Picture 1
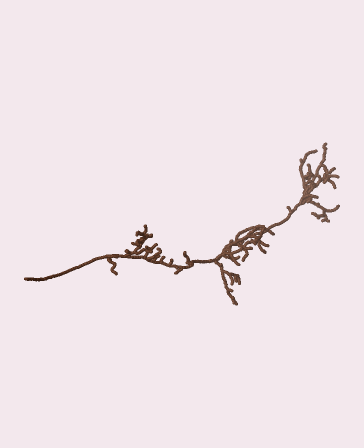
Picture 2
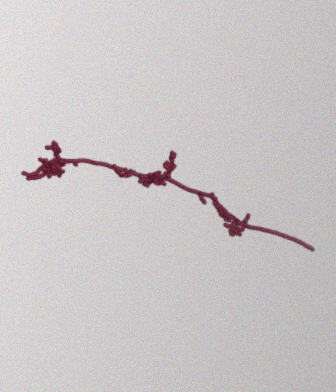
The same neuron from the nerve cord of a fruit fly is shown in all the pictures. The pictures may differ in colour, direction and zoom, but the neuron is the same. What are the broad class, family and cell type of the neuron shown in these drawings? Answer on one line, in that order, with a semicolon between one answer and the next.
descending neuron; hemilineage MD3; DNg31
